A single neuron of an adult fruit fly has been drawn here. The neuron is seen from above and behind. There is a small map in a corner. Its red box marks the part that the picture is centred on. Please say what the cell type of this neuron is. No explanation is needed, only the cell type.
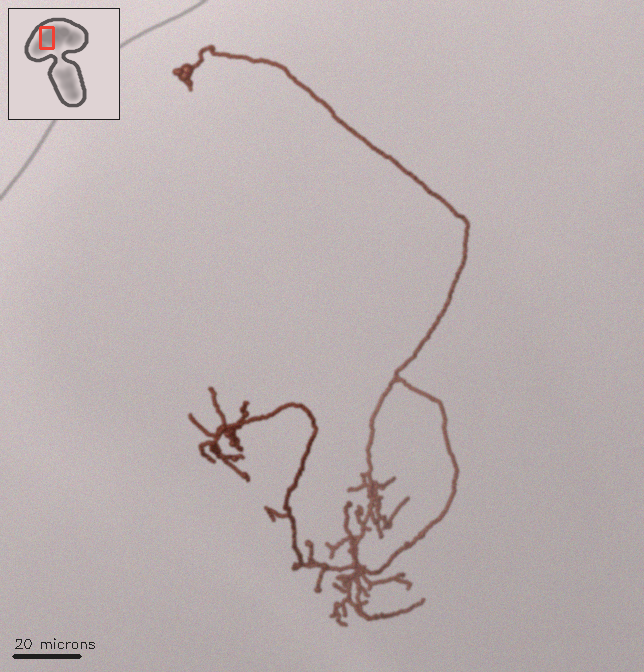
WEDPN8B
